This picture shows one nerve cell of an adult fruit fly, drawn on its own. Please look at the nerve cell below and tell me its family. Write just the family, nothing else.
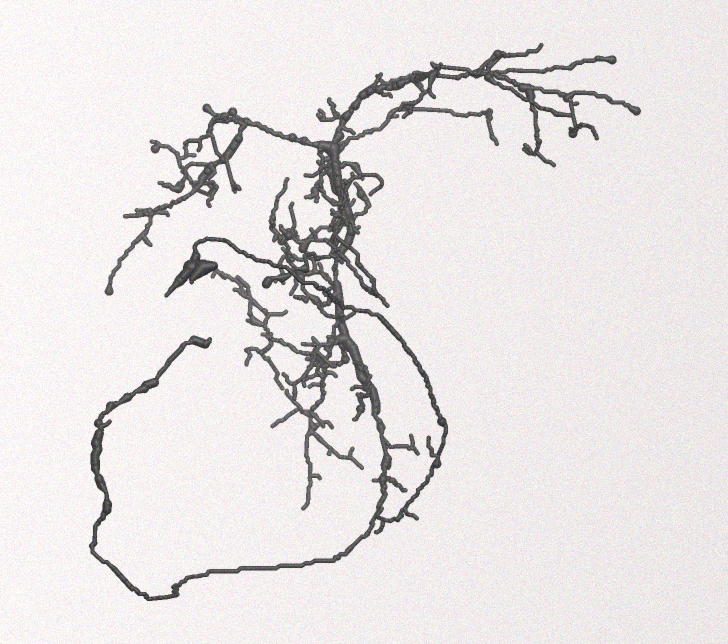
hemilineage 11A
